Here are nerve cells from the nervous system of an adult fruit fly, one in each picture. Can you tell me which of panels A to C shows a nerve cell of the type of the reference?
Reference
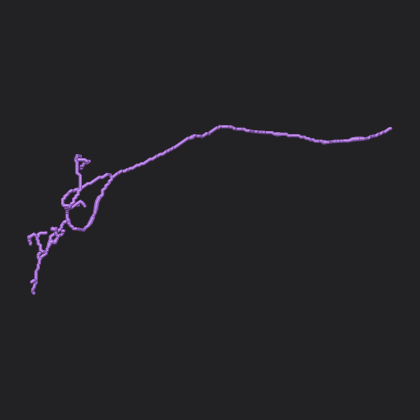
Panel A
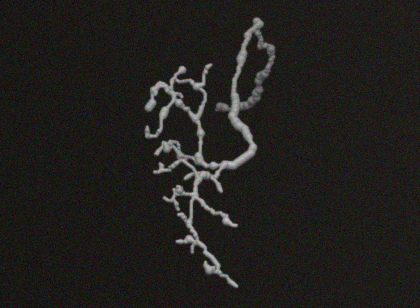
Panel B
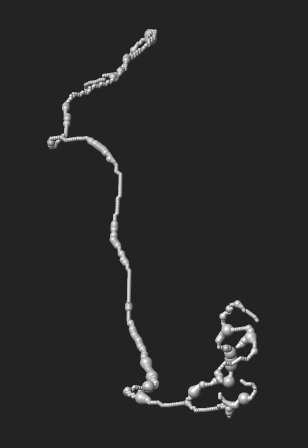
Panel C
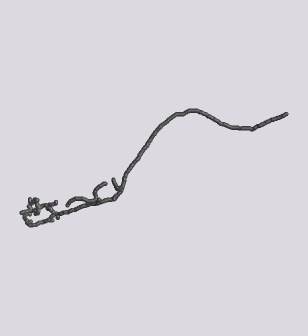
Panel A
